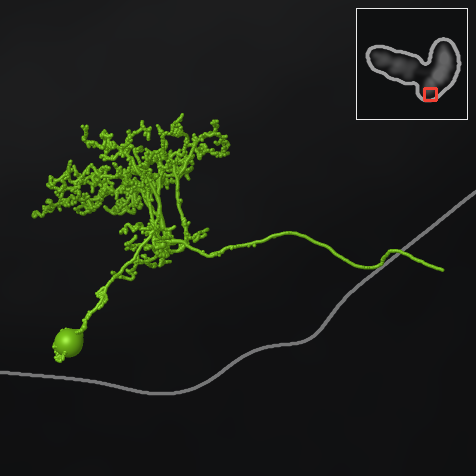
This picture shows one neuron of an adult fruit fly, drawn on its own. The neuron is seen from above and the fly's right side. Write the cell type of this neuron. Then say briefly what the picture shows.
It is of cell type Lawf1. Its broad class is optic-lobe intrinsic neuron. It lies in the brain. The cell body can be seen at the lower left of the picture. The picture shows dozens of branch ends.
